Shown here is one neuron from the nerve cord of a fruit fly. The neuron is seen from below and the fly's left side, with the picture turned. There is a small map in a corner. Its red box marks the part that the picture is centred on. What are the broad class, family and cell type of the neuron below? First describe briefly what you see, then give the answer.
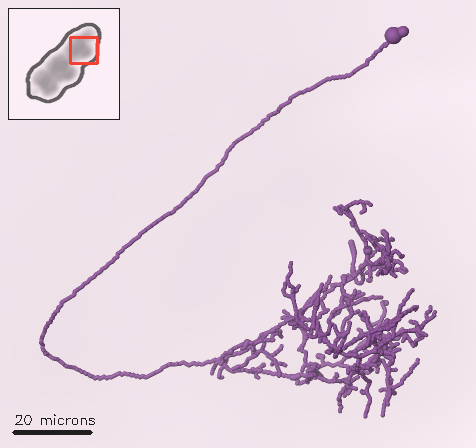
By the scale bar it is about 100 microns wide in this view. Dozens of branch ends can be seen. Its broad class is nerve-cord intrinsic neuron. Its family is hemilineage 12B. The cell type is IN12B049.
